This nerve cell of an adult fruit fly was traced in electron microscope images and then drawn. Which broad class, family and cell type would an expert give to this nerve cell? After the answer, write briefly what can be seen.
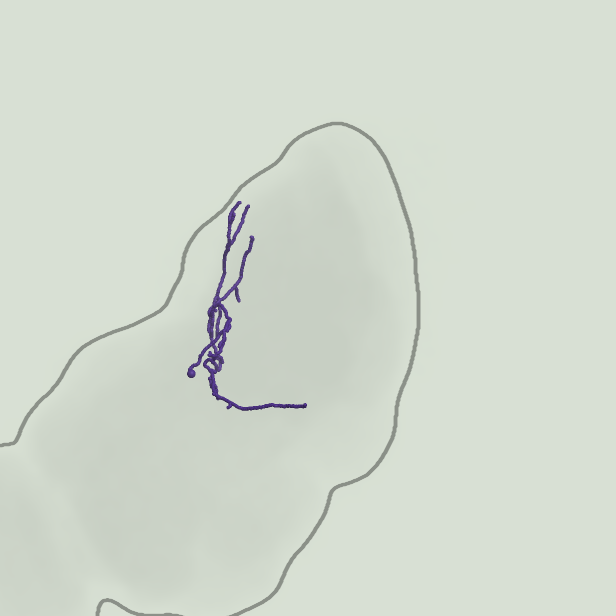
This is a visual centrifugal neuron. Its family is LPT. Its cell type is LPT112. As drawn here it is taller than it is wide.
